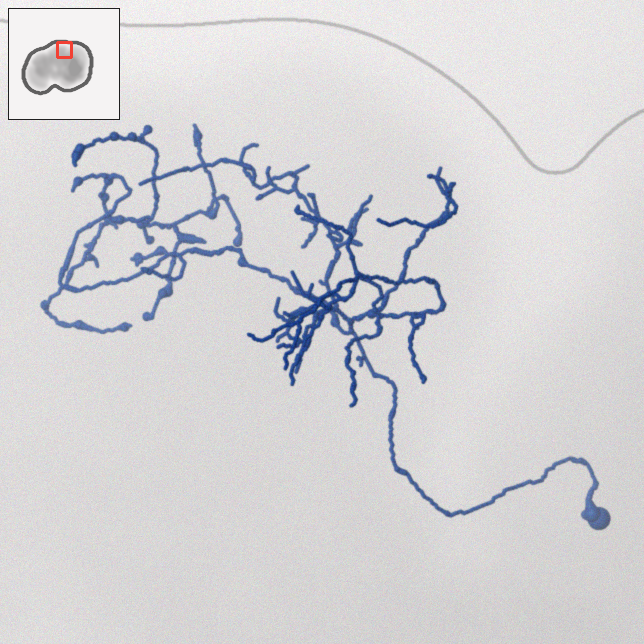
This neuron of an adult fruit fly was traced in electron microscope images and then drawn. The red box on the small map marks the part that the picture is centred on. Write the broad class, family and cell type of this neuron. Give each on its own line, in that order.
central-brain intrinsic neuron
hemilineage LHa2
LHAV2a5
